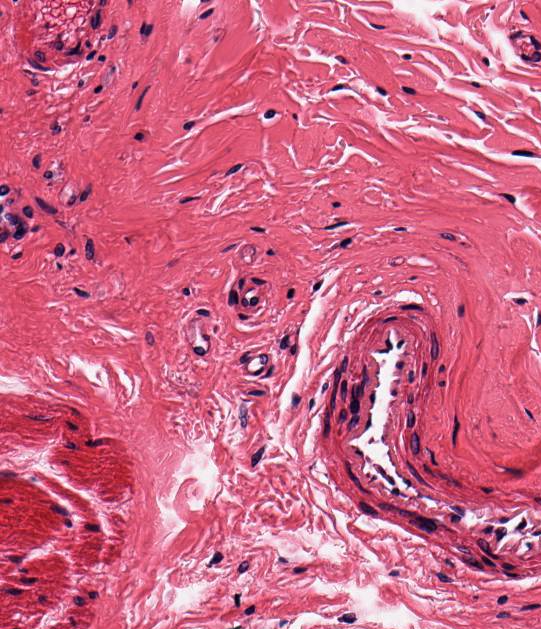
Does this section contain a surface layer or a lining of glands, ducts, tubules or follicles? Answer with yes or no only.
No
